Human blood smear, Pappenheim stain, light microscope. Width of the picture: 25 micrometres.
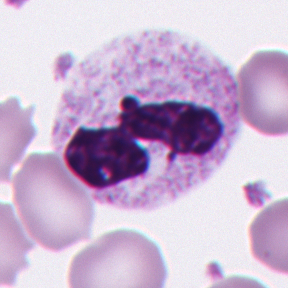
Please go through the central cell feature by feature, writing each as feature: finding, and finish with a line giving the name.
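Outline: round and smooth, as far as I can see.
Nucleus: two large lobes, joined by a broad connecting part.
Knob: small and round, sticking out from the upper edge of the nucleus near its middle.
Chromatin: dark purple, densely clumped, I note.
Name: segmented neutrophil.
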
